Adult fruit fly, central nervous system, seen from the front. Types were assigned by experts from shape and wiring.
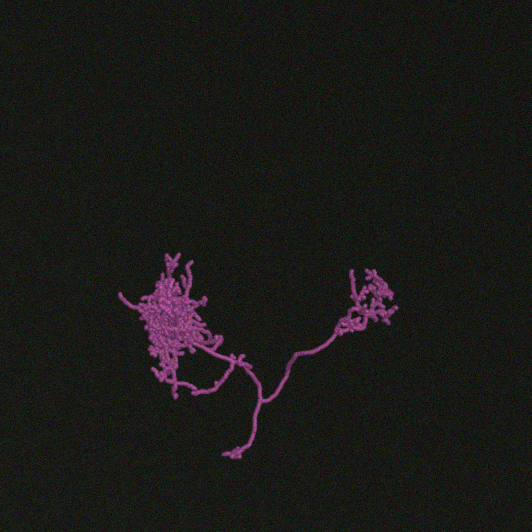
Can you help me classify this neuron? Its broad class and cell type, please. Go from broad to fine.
central-brain intrinsic neuron; CB0121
